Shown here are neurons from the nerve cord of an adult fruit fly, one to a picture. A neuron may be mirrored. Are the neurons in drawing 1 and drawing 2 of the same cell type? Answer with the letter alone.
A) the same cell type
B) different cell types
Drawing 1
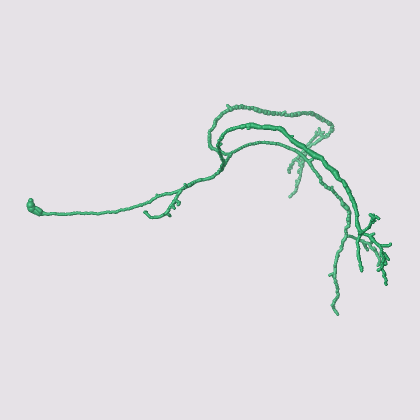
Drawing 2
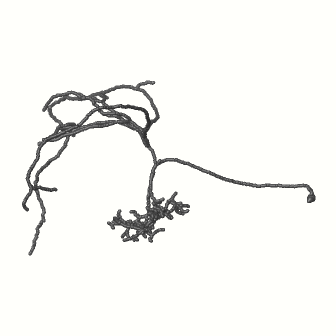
B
